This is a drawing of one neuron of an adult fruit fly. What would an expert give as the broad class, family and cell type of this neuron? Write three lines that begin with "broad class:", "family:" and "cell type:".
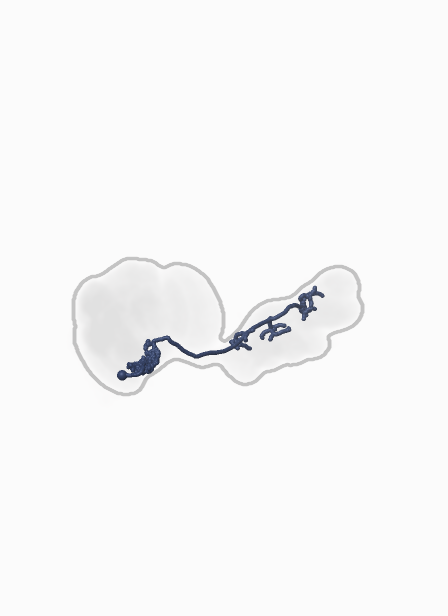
broad class: descending neuron
family: hemilineage MX12
cell type: DNge106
